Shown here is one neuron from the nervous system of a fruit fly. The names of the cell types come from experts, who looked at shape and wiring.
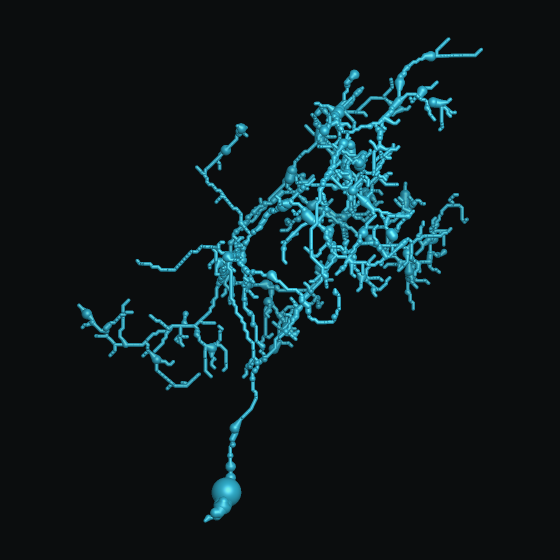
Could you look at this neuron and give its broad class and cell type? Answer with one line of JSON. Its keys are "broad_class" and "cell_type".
{"broad_class": "central-brain intrinsic neuron", "cell_type": "CB2178"}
